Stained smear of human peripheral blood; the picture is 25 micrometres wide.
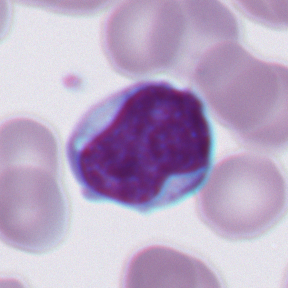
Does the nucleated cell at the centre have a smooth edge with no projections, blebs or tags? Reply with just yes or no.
Yes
